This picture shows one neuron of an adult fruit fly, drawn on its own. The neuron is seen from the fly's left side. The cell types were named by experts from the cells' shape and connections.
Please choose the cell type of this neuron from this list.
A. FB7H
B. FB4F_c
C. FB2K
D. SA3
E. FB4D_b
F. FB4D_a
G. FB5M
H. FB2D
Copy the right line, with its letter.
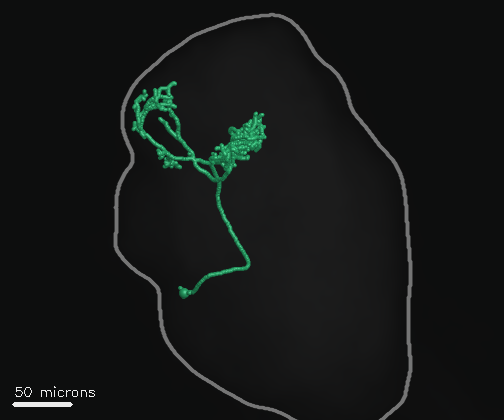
G. FB5M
